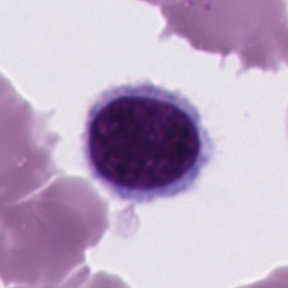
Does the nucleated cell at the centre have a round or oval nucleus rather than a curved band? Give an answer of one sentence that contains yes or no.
Yes, there is one compact round or oval nucleus in this cell.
